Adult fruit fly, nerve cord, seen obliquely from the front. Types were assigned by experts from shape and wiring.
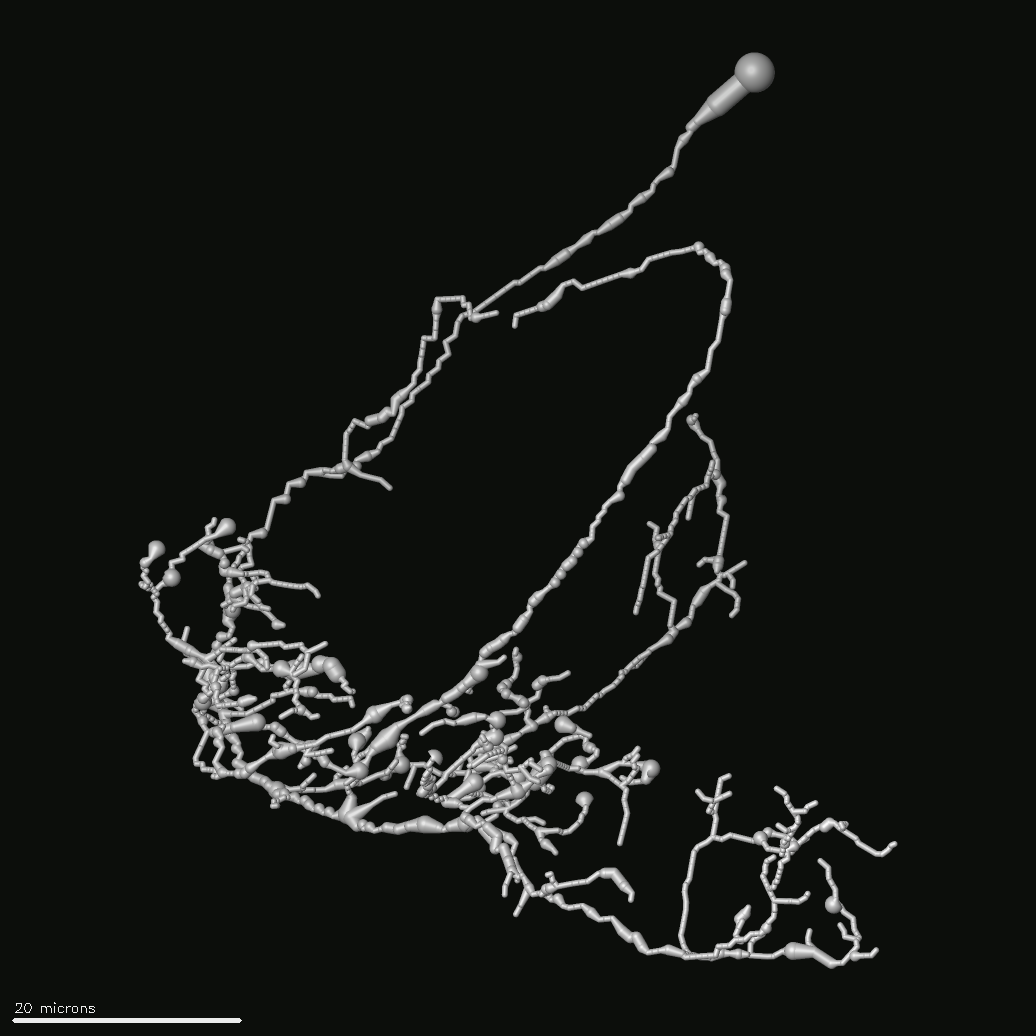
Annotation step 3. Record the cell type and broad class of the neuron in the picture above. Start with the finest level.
INXXX297; nerve-cord intrinsic neuron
